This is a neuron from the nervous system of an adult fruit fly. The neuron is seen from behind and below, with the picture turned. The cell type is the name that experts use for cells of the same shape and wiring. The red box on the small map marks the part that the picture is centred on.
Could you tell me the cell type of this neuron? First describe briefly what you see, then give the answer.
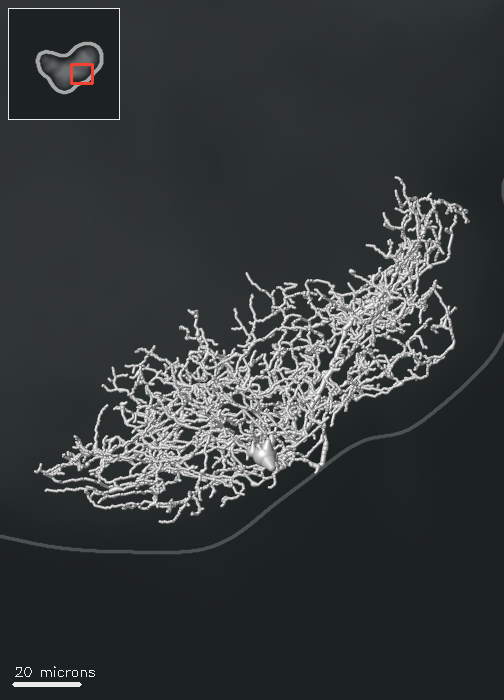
By the scale bar it is about 130 microns wide in this view. More than a hundred branch ends can be seen. Its broad class is central-brain intrinsic neuron. The cell type is GNG043.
